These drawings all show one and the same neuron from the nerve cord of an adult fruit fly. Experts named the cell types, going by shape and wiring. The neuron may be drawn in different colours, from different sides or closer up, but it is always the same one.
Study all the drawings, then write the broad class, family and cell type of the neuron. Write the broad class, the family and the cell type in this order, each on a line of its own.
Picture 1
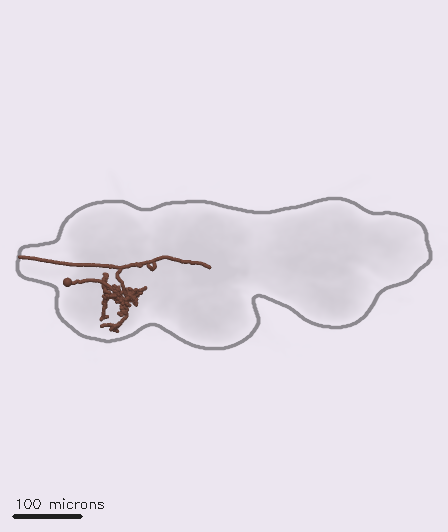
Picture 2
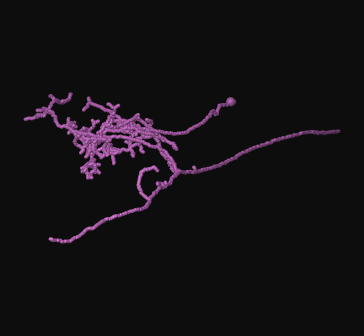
ascending neuron
hemilineage 10B
AN10B039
